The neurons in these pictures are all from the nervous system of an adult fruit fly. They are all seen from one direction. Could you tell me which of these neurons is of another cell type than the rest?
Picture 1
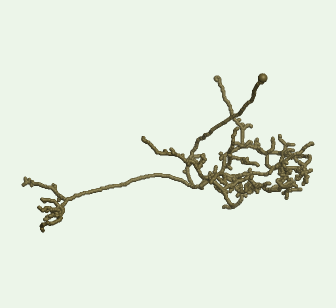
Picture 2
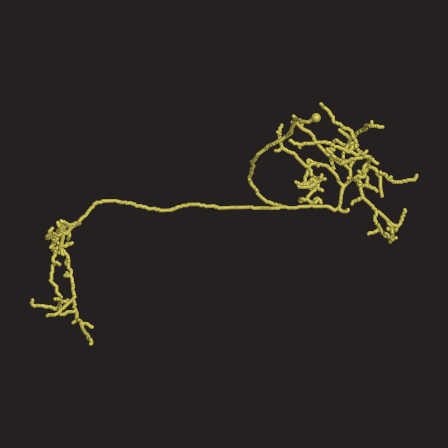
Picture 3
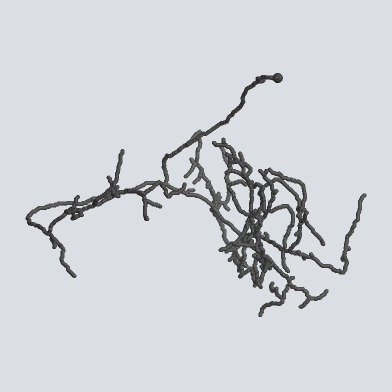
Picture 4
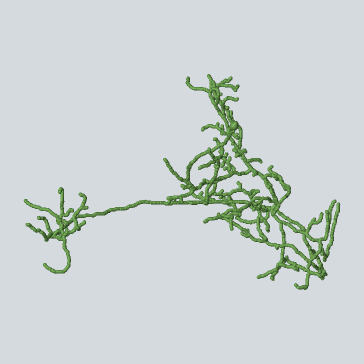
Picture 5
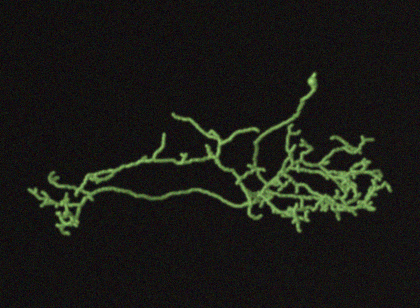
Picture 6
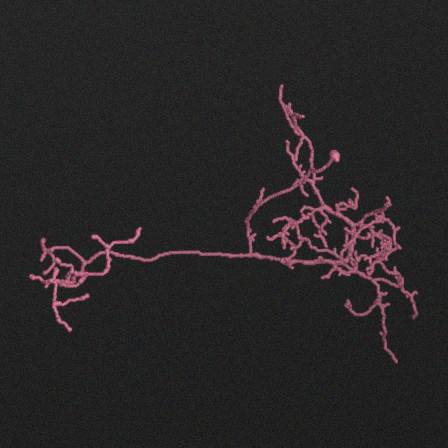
3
